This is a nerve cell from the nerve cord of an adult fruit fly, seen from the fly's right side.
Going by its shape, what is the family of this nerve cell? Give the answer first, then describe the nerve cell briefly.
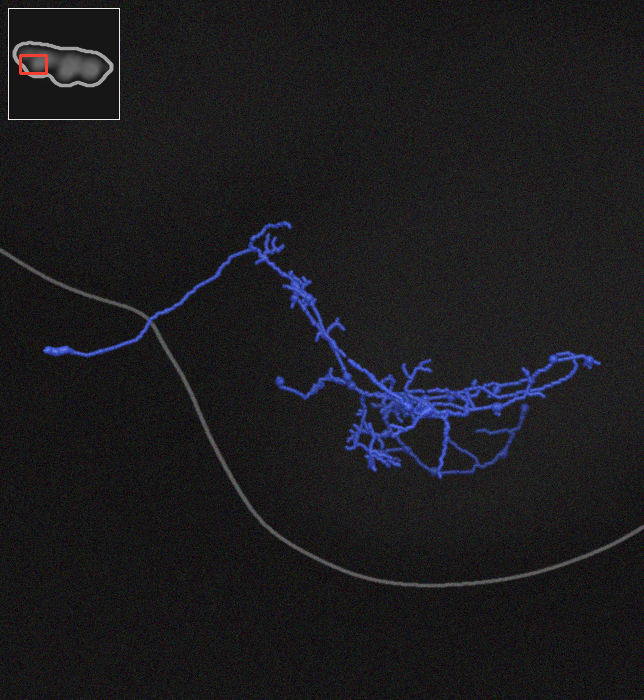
Its family is called class mechanosensory proprioceptive. Its broad class is sensory neuron entering the nerve cord. No cell body is drawn. Dozens of branch ends can be seen.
